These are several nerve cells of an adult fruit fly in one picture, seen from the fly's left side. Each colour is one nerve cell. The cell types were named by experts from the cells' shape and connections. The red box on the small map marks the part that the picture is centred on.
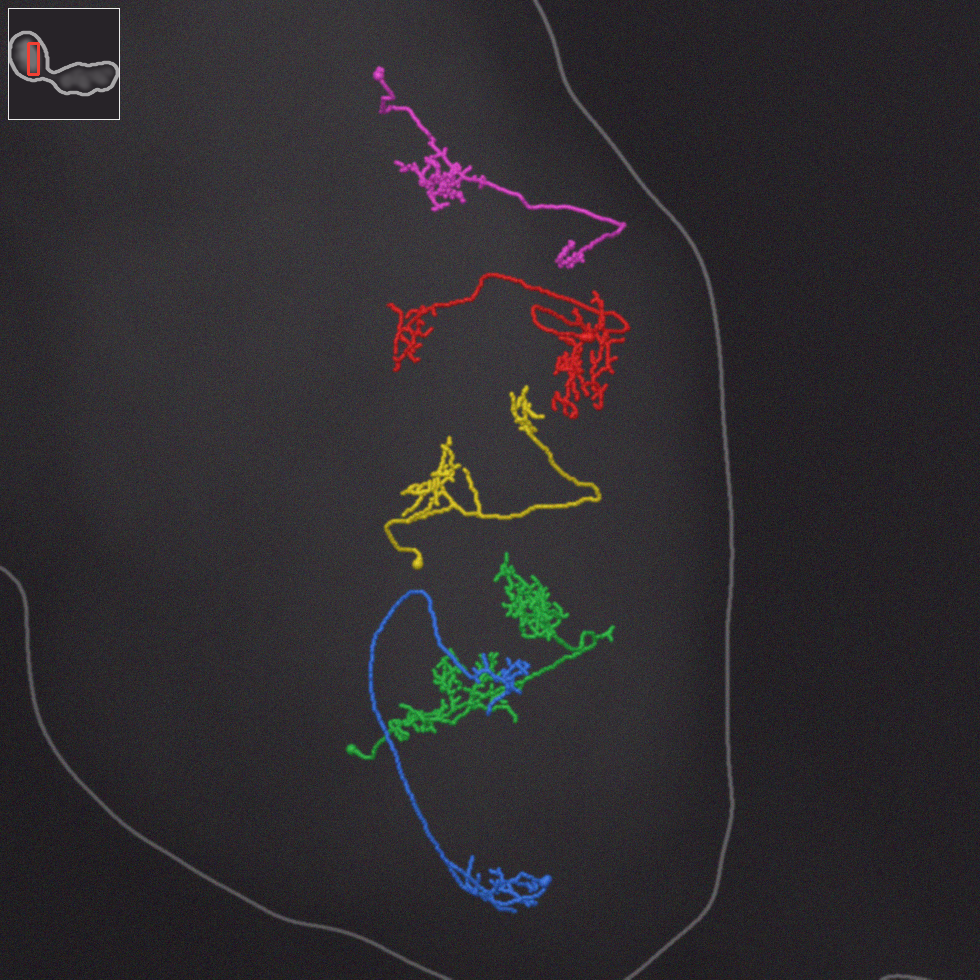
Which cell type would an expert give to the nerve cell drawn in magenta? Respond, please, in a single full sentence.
The cell type Tm29 is the type of this nerve cell.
